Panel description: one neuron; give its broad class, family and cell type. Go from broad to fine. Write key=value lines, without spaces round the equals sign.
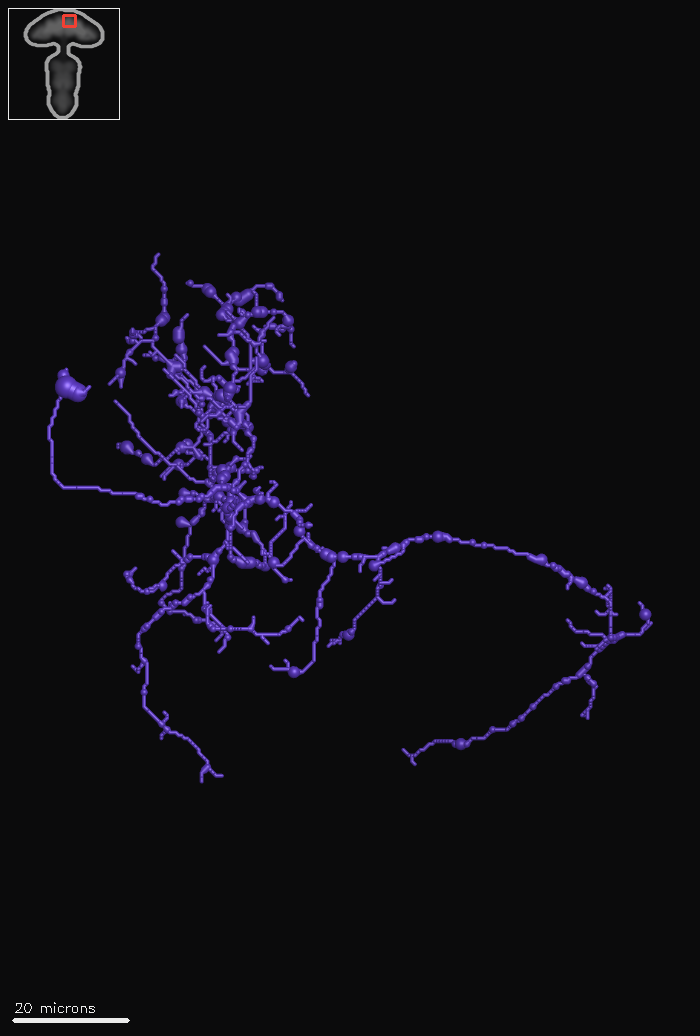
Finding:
broad_class=central-brain intrinsic neuron
family=hemilineage SMPad3
cell_type=SMP124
